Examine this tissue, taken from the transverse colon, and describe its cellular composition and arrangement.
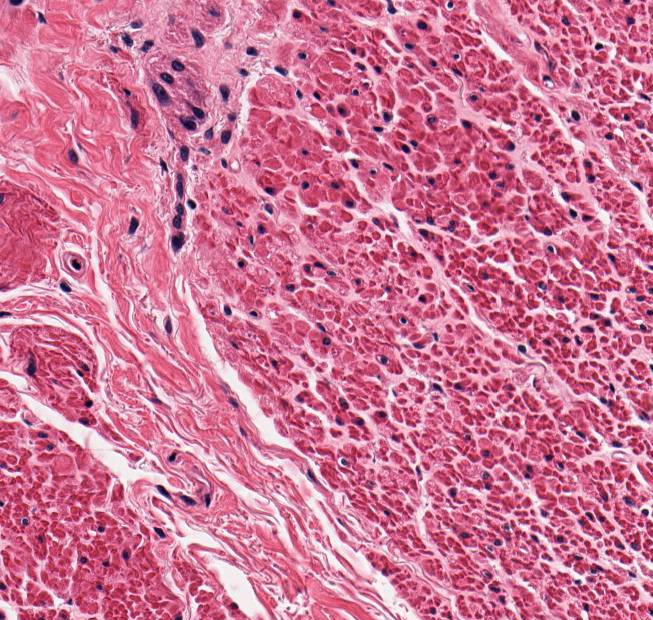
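I'd say muscle takes up most of the centre and right, with a band of connective tissue along the upper left. Cut across, the fibres appear as many small rounded or polygonal profiles in strong eosin pink. Small, round, dark nuclei lie singly, scattered among them.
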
